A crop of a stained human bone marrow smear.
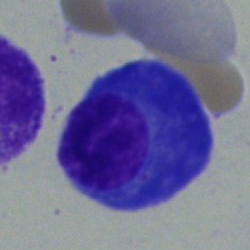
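Plasma cell, the central cell in a stained human bone marrow smear, light microscope. The outline is round to slightly oval and smooth. The chromatin is dense and deep purple. The cytoplasm is abundant and deep blue, with a paler zone next to the nucleus on its right.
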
